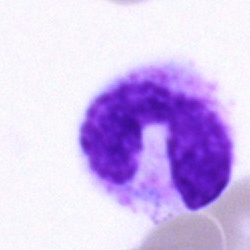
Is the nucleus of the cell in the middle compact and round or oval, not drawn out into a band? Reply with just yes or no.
No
